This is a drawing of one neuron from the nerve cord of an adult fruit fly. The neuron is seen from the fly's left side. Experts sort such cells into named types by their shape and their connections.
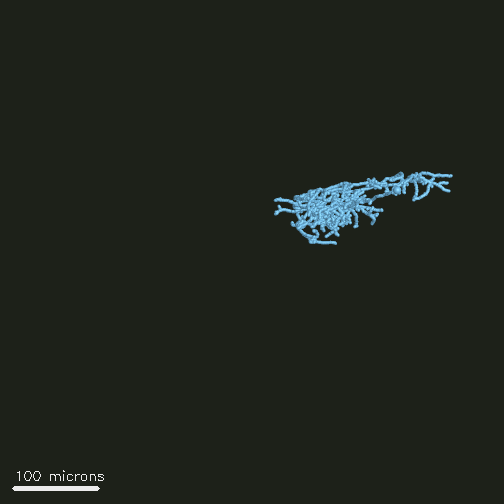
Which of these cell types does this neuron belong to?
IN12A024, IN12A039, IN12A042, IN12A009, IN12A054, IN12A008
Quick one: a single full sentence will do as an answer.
The cell type to which this neuron belongs is IN12A024.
